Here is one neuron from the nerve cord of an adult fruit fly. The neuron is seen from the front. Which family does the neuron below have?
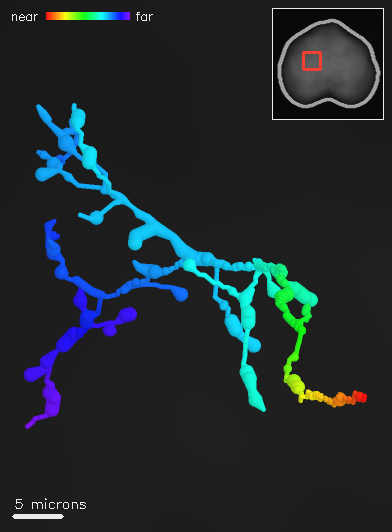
DNge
